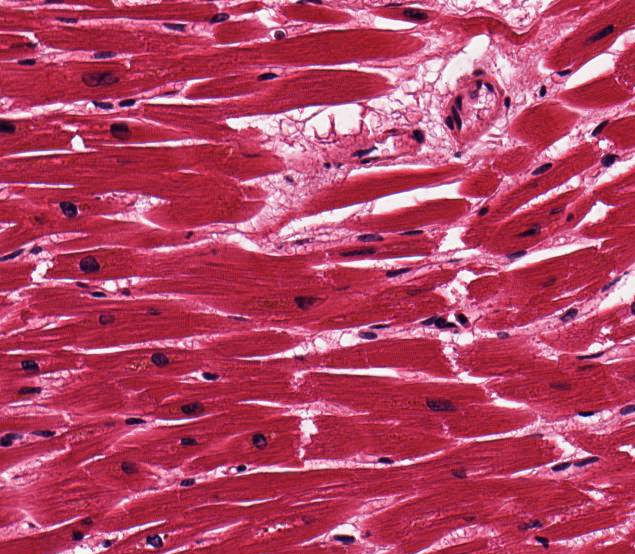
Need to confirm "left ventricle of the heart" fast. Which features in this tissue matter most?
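Several things in this picture fit the left ventricle of the heart. Many of the fibres branch and join neighbouring fibres.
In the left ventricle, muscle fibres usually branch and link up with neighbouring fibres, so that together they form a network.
The muscle nuclei lie in the centre of the fibres, and they are oval and darkly stained.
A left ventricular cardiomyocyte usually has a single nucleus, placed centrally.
The fibre cytoplasm is deep pink-red and dense.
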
